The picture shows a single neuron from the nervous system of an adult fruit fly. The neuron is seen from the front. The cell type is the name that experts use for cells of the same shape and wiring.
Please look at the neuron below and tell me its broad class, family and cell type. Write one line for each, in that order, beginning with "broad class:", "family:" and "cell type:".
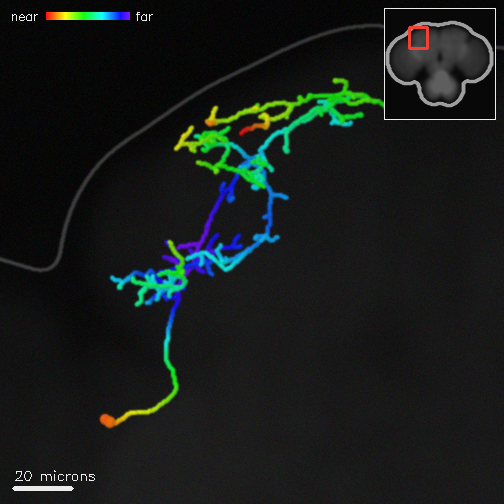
broad class: central-brain intrinsic neuron
family: hemilineage SLPpl3
cell type: CB1735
